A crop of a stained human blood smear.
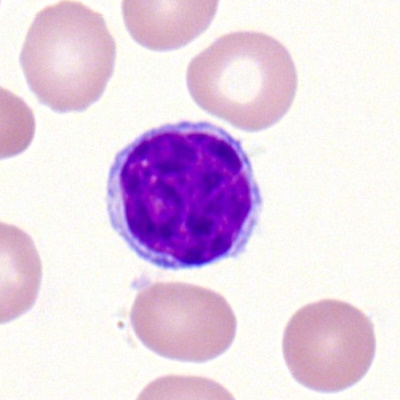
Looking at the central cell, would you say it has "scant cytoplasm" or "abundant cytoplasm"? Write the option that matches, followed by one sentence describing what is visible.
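Scant cytoplasm. The nucleus fills most of the cell.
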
